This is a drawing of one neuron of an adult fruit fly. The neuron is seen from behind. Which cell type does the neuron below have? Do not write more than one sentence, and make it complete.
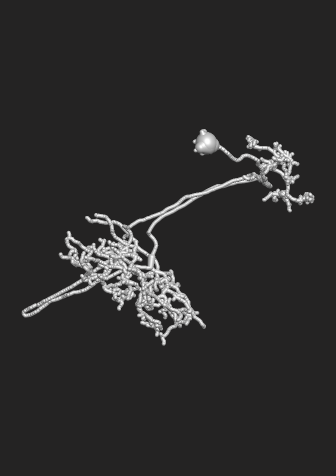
This neuron falls under the cell type T4a.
